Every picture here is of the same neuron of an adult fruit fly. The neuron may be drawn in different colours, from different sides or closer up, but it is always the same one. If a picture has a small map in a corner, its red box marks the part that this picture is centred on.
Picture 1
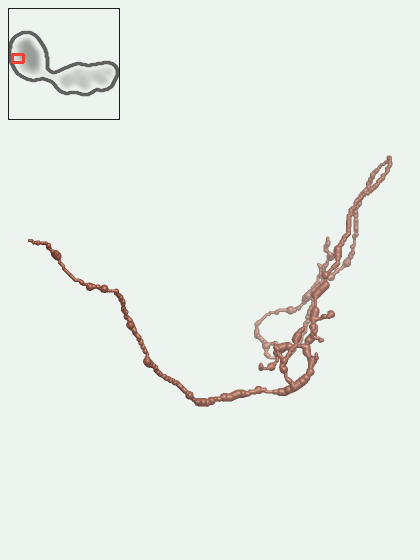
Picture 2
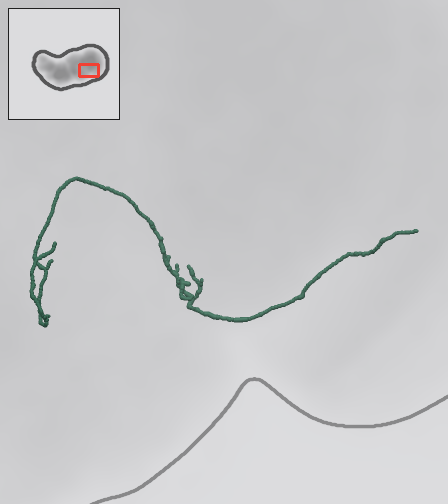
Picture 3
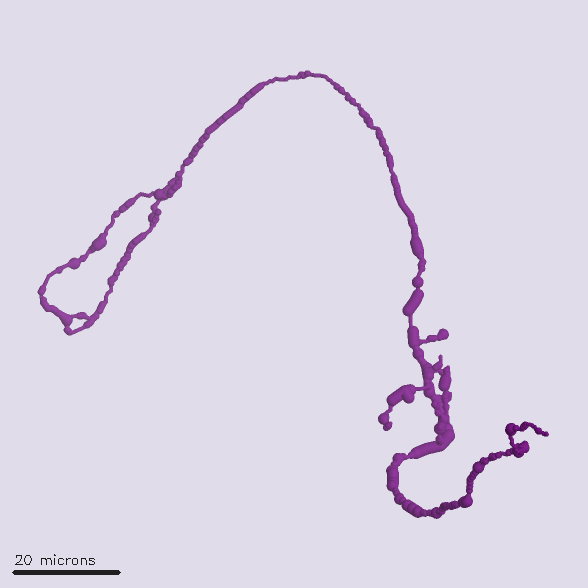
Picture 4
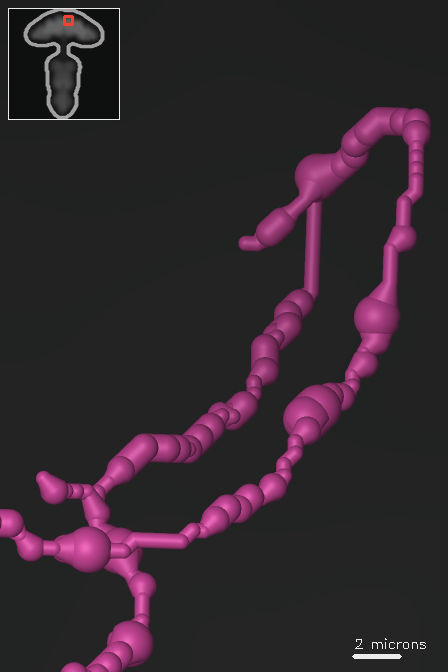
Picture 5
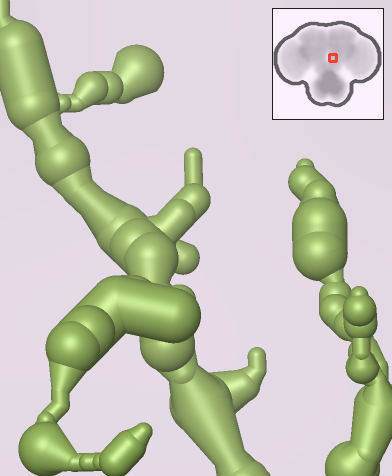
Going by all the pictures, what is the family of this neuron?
class olfactory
